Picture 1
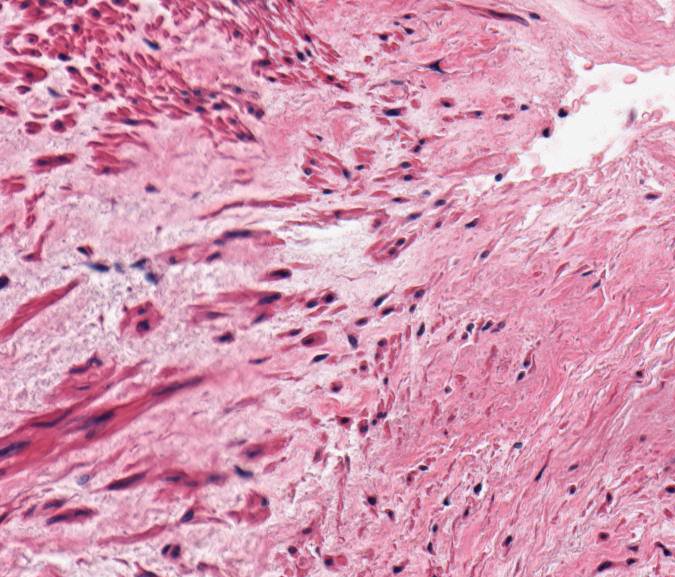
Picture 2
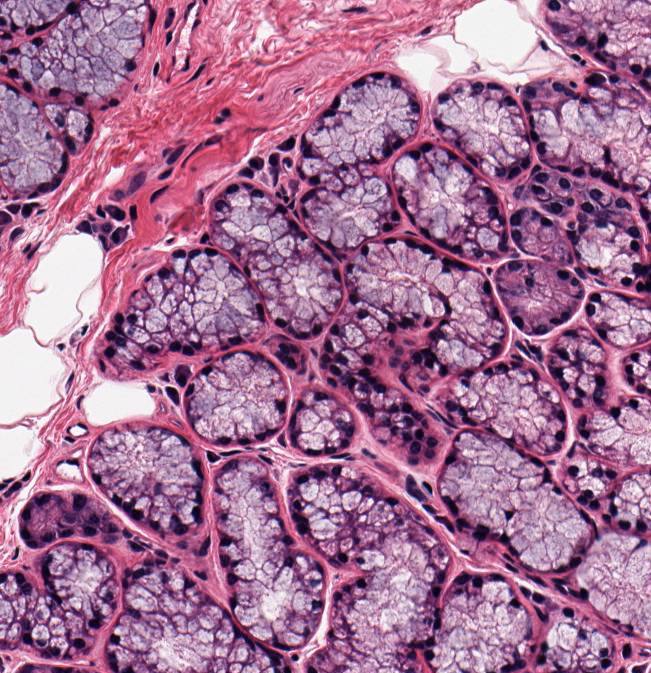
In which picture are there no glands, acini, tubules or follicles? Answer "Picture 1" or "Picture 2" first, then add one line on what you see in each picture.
Picture 1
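What picture 1 shows: No epithelium or glands are present anywhere in the field.
What picture 2 shows: The acinar lumens are narrow and inconspicuous, with the pale cells filling almost all of each unit.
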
